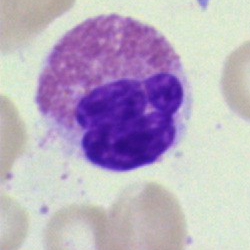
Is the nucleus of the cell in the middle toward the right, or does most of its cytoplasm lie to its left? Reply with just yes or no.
Yes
